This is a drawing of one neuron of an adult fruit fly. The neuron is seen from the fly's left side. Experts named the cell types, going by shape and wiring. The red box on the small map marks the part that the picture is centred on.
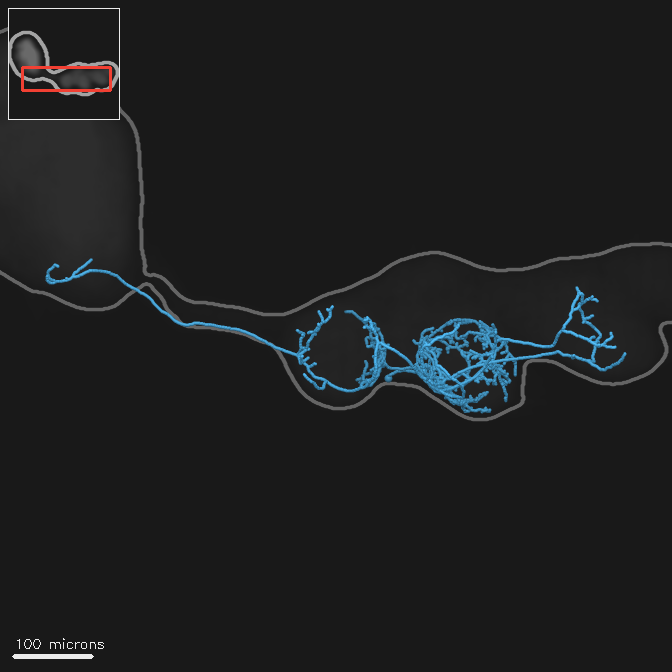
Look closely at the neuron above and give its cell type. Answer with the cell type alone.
AN07B011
